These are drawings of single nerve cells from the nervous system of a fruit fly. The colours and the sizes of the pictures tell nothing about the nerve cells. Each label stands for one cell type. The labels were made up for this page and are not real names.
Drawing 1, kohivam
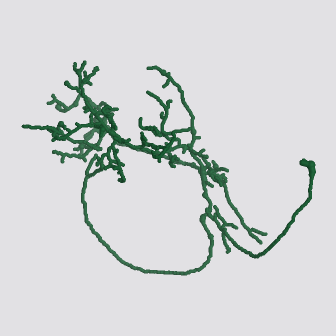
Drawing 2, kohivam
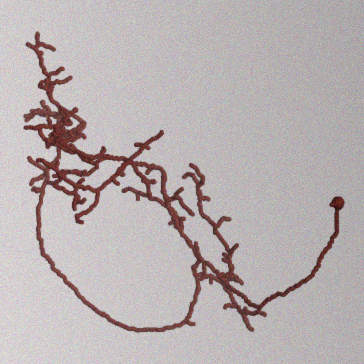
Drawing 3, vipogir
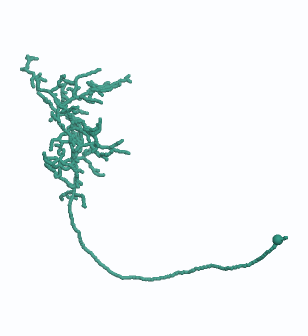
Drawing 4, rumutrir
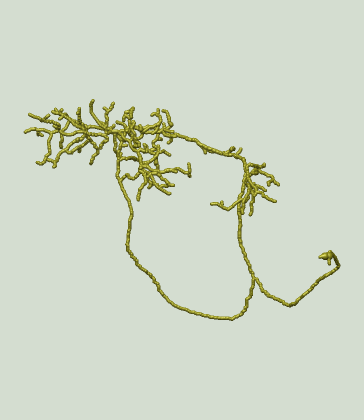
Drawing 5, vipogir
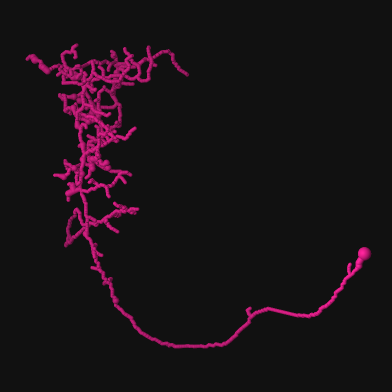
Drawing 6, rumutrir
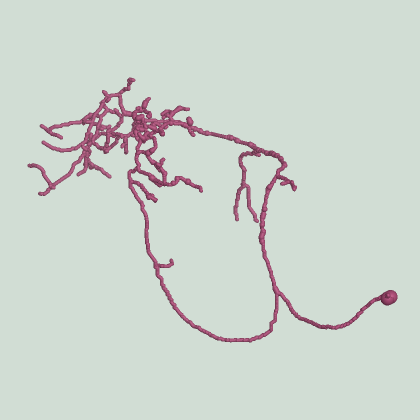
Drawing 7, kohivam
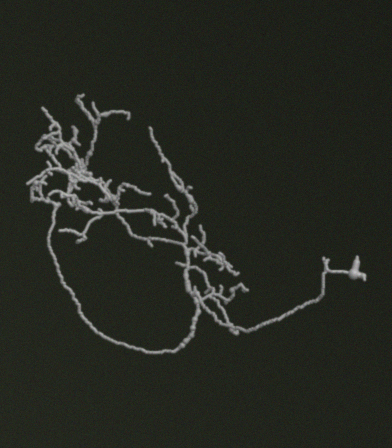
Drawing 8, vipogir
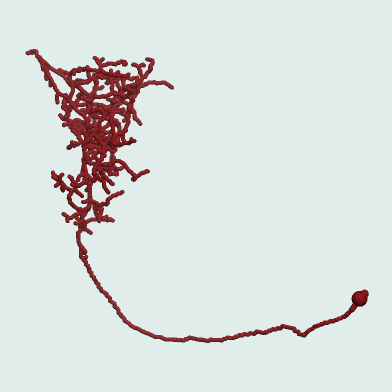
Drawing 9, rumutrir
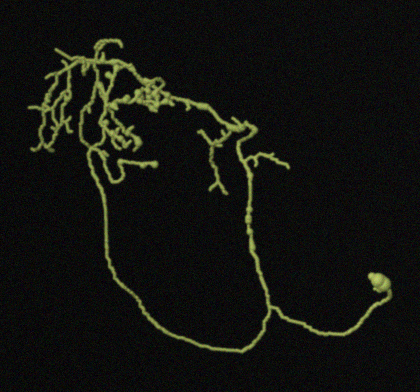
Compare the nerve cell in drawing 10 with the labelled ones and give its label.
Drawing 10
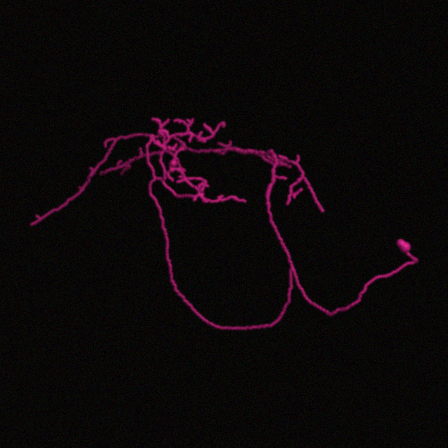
rumutrir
